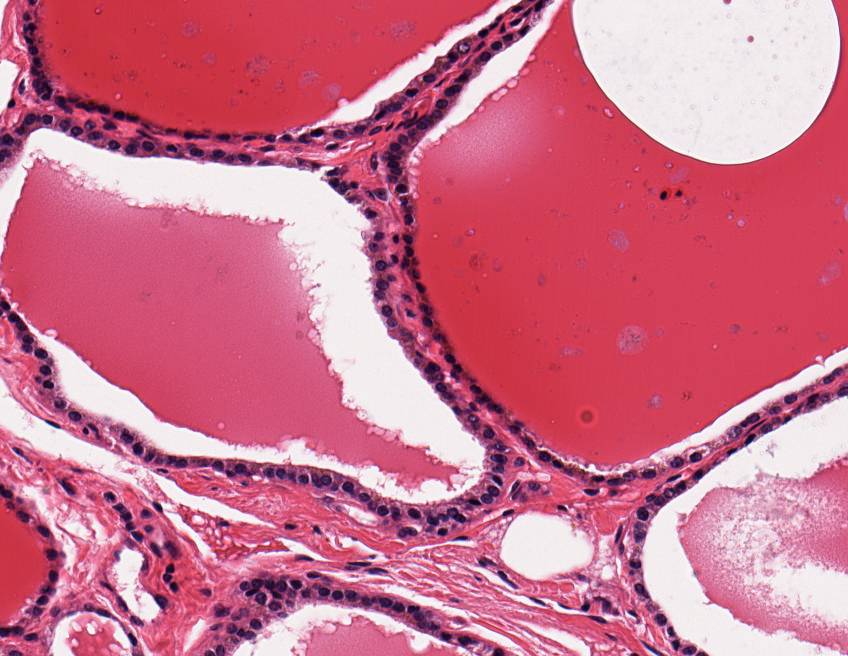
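Thyroid: large closed follicles, rounded to angular in outline, packed close together and parted only by thin partitions. Homogeneous, deeply pink colloid fills each follicle lumen. A single layer of flattened to low cuboidal epithelial cells lines every follicle, their small, dark, round to oval nuclei set in one row without overlapping.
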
